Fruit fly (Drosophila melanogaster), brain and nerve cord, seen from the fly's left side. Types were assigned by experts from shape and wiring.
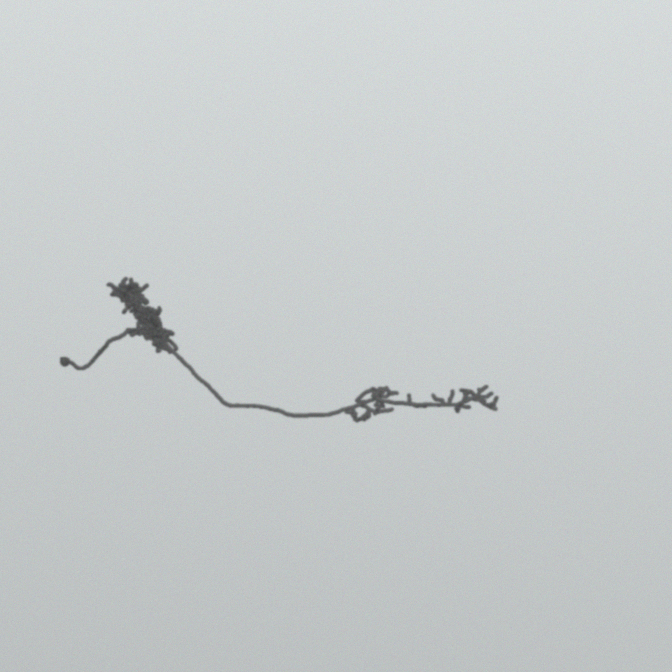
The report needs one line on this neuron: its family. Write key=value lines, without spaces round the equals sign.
family=hemilineage MD3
